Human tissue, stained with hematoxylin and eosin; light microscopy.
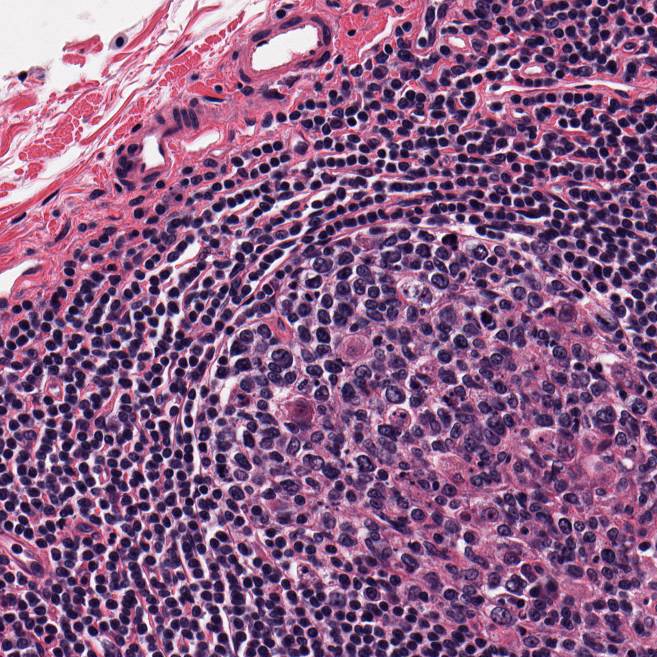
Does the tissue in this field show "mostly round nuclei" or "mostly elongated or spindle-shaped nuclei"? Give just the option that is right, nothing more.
Mostly round nuclei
